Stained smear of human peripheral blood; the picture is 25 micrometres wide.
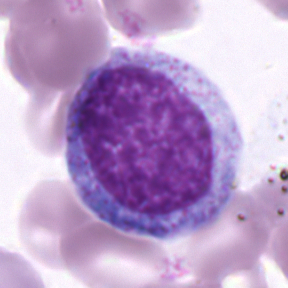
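Promyelocyte: the nucleated cell at the centre of a stained smear of human peripheral blood. Its chromatin is finely granular and stippled, not coarsely clumped. A pale blue rim of cytoplasm, widest on the lower right side, holds scattered fine reddish-purple granules.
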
